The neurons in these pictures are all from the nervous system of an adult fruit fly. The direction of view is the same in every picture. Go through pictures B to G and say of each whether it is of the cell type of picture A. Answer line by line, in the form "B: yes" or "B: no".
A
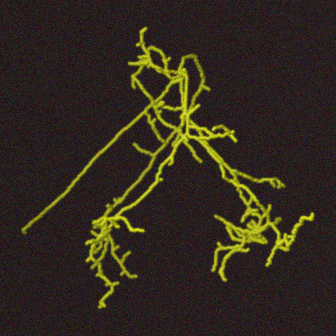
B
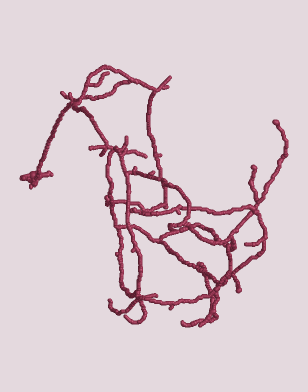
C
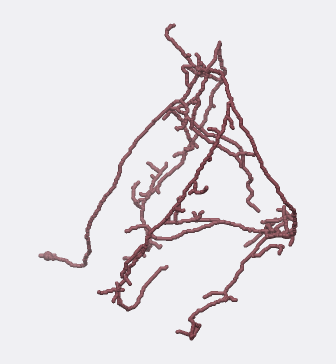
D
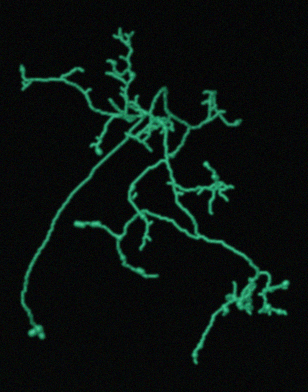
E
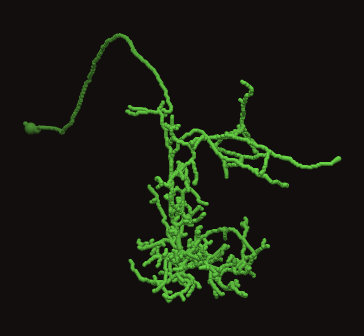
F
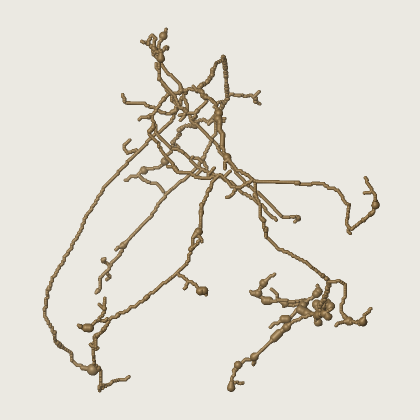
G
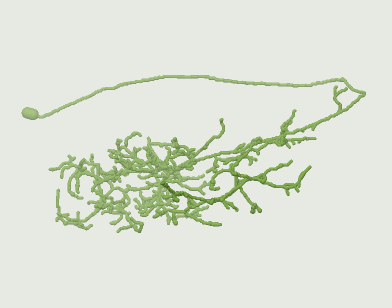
B: no
C: yes
D: yes
E: no
F: yes
G: no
